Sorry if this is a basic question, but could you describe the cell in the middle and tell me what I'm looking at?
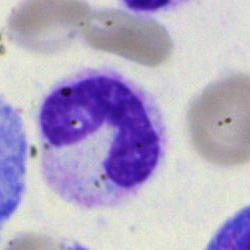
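You'll notice the nucleus is one unsegmented band, bent round into a horseshoe, with its hollow facing the lower left. Around it the cytoplasm is pale pinkish-lilac and finely granular. So that's a band neutrophil.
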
